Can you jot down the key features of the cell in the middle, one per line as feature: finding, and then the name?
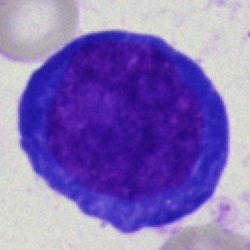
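Edge: slightly uneven, small bulges along lower border
Nucleus: occupies most of the cell
Cytoplasm: rim surrounding the whole nucleus
Granules: none seen in the cytoplasm
Name: proerythroblast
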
